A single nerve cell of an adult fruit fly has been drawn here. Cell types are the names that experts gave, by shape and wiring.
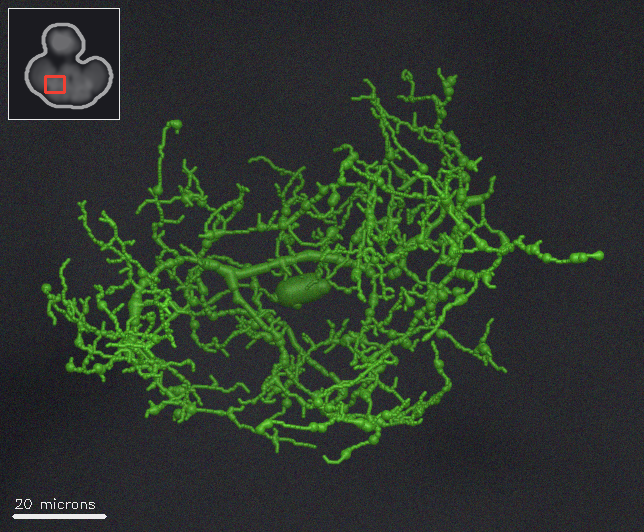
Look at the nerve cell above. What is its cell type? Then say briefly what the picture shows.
The cell type is AVLP285. It is a central-brain intrinsic neuron. The cell body can be seen in the middle of the picture. From left to right in the picture it spans about 120 microns. More than a hundred branch ends can be seen.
